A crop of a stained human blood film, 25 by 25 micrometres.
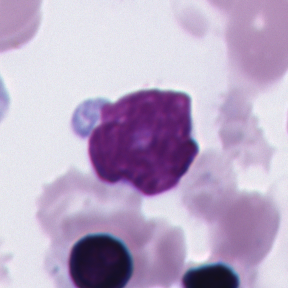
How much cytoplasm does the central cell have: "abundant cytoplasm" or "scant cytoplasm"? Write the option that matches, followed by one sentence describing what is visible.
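Scant cytoplasm. Cytoplasm is scant, showing at most as a thin rim around the nucleus.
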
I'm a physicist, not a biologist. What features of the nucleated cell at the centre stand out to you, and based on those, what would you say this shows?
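The cell outline is irregular and angular rather than round. Its nucleus is irregular in shape, with uneven, bumpy edges, and a small paler spot lies near the nuclear centre. No distinct granules are visible anywhere in the cell. The cell is a typical lymphocyte.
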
